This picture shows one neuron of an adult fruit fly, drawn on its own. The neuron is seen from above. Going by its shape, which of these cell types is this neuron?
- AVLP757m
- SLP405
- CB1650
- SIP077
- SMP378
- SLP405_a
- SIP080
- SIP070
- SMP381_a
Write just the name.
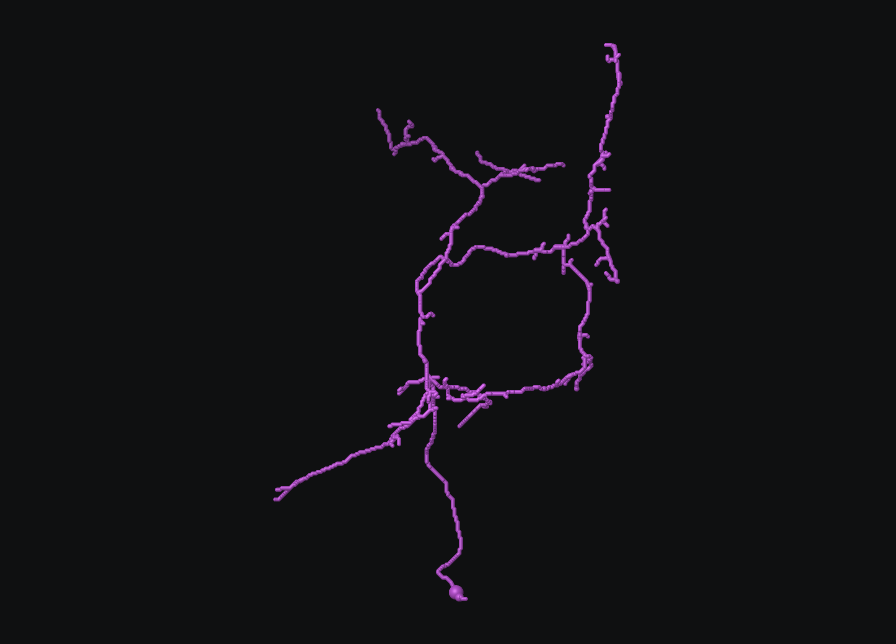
CB1650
